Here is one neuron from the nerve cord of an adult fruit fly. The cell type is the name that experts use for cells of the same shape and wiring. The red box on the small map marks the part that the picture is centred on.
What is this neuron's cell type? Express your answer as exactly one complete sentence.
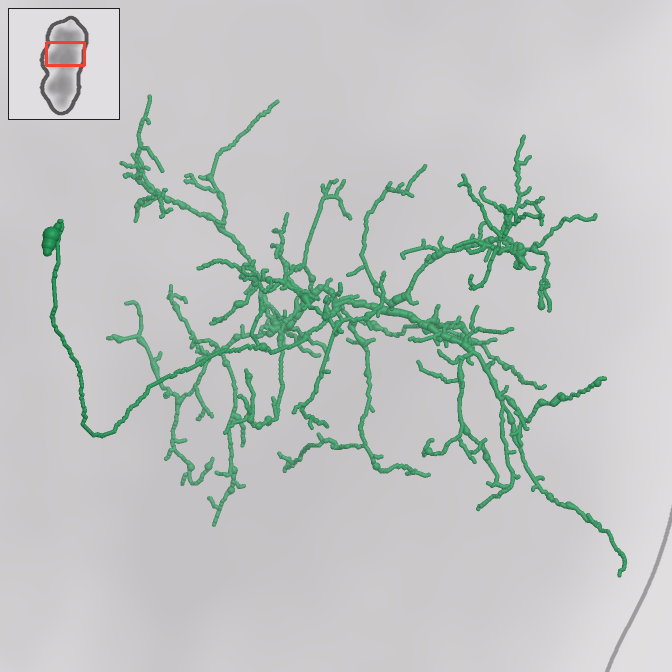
To the cell type IN00A056 belongs this neuron.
